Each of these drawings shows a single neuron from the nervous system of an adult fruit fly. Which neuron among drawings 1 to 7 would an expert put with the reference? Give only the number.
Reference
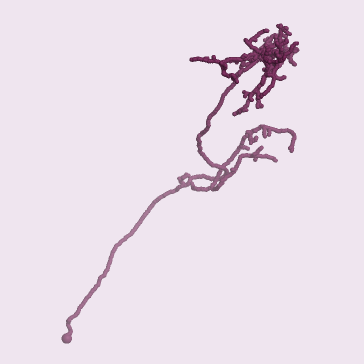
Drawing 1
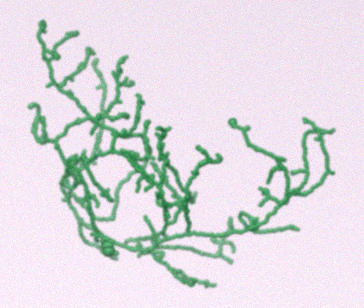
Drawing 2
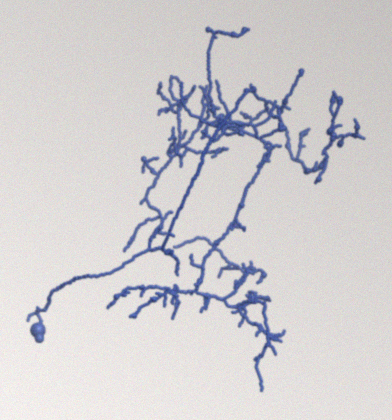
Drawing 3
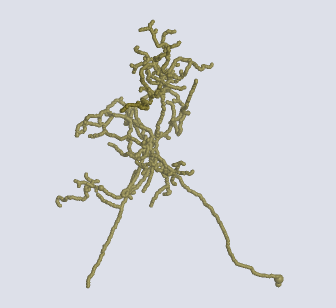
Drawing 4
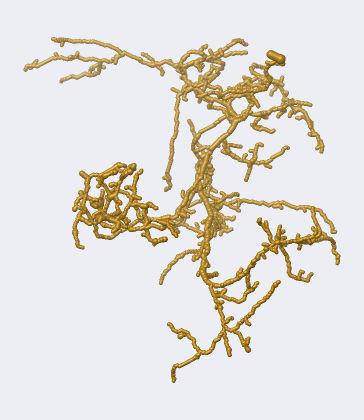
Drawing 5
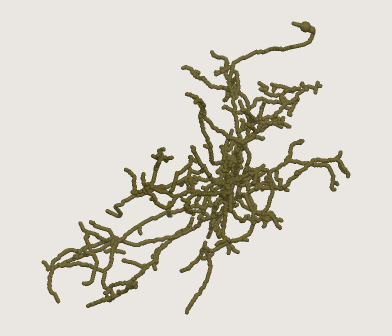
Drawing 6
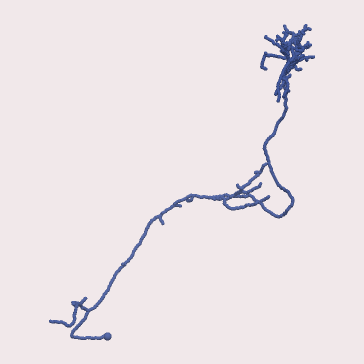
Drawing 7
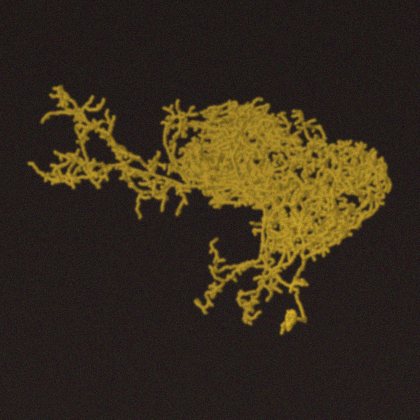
6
